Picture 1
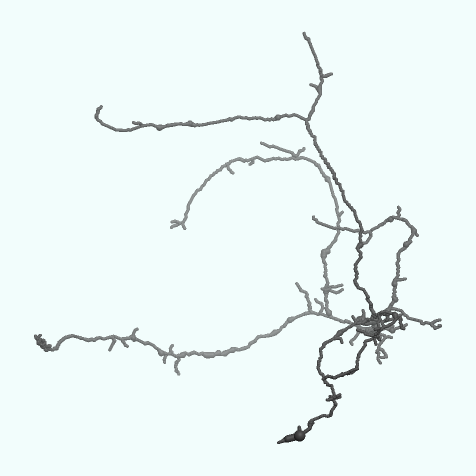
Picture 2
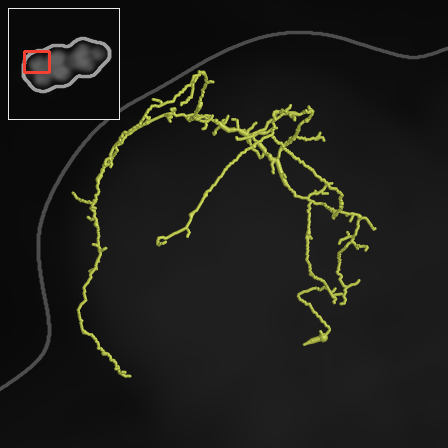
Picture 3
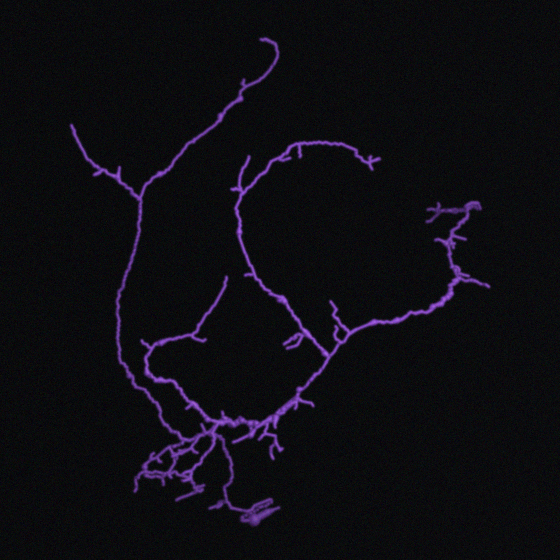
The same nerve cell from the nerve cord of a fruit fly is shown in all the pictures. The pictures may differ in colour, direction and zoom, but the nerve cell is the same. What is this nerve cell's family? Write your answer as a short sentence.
The family is hemilineage 04B.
